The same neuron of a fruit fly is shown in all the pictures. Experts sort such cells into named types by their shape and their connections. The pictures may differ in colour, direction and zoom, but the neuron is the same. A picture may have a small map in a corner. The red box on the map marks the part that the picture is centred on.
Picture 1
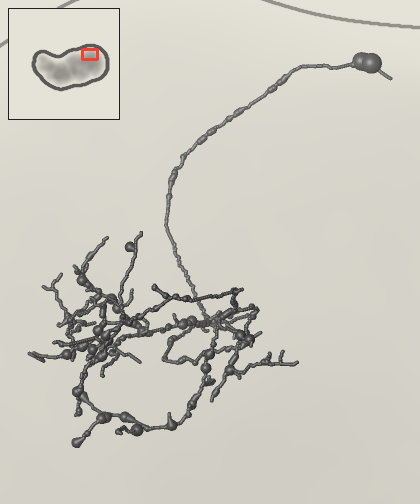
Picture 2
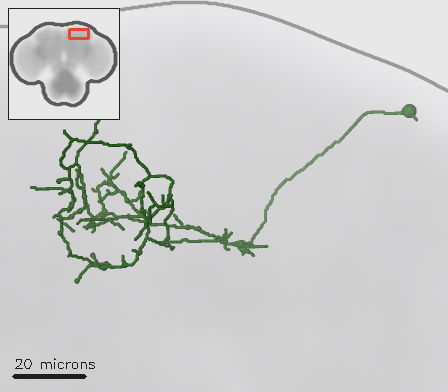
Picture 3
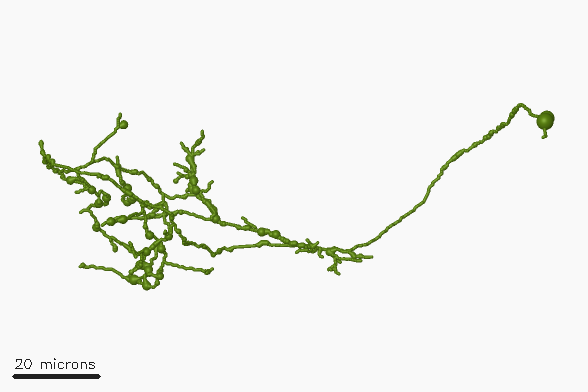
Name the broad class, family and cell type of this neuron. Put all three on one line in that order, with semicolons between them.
central-brain intrinsic neuron; hemilineage SLPad1_posterior; CB1220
